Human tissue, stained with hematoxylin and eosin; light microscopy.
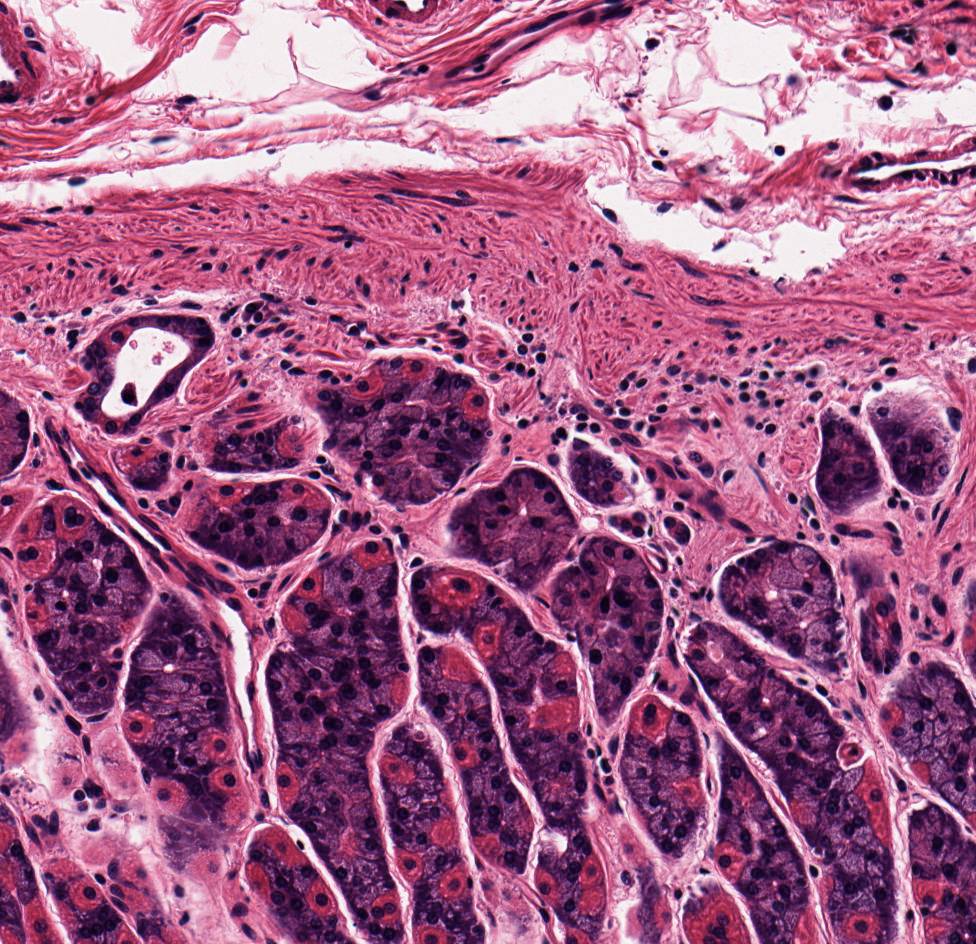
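Stomach, with closely packed glands filling the lower two-thirds and fibrous and looser tissue across the top. Most gland cells have purple, finely granular cytoplasm; scattered among them are rounded parietal cells with bright pink cytoplasm and a single central round nucleus. A dense band of pink spindle-celled fibres runs horizontally just above the gland ends.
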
